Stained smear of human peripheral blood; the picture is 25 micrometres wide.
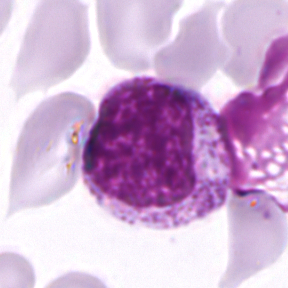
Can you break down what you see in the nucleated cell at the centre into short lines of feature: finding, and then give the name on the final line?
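Outline: round, as you can see
Nucleus: set toward the left
Cytoplasm: widest rim on the right side
Granules: fine and purple, scattered through the cytoplasm
Vacuoles: none in the cytoplasm
Name: myelocyte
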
